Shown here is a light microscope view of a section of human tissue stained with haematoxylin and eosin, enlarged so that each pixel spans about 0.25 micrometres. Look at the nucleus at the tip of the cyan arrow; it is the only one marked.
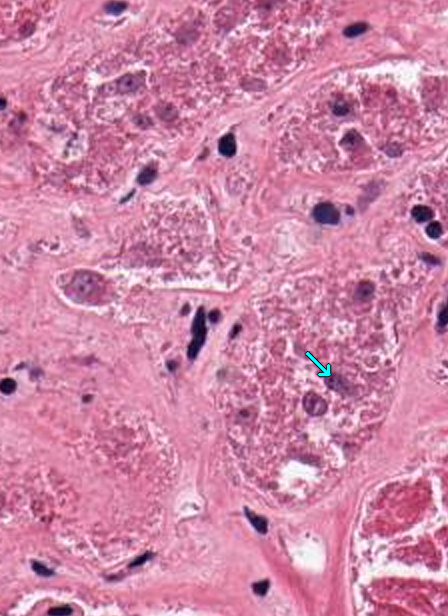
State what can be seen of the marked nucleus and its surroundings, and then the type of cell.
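The nucleus is irregular and somewhat elongated, lying obliquely, with blurred, smudgy edges, unlike the crisply outlined round nucleus just below and to the left of it. The nucleus stains a dark purple that is uneven and patchy rather than smooth. It is a proximal tubule cell.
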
